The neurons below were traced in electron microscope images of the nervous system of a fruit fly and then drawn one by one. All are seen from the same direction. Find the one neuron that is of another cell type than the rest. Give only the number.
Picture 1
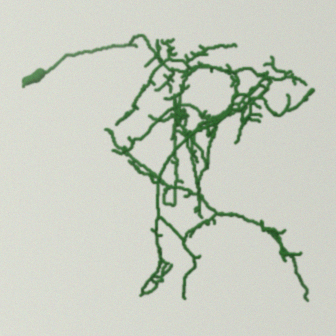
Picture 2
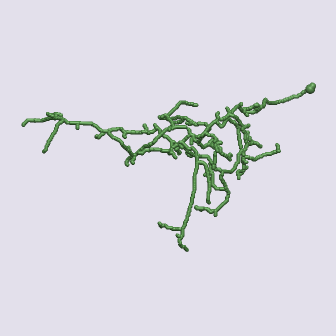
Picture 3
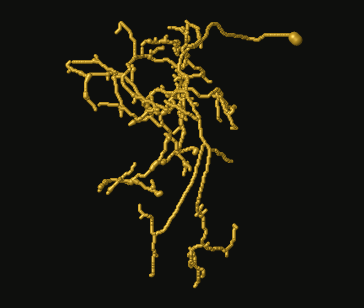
2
